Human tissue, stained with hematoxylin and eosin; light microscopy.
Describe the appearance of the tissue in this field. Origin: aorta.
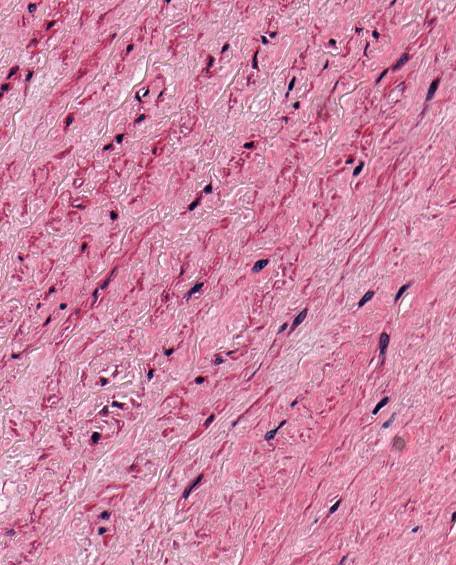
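Fibrous connective tissue occupies the entire field, and no epithelium is present. Its nuclei are dark purple, elongated and spindle-shaped, many slightly wavy. Cell outlines cannot be distinguished from the surrounding fibres, so no cytoplasm is visible around the nuclei. No fat cells appear in the field.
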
